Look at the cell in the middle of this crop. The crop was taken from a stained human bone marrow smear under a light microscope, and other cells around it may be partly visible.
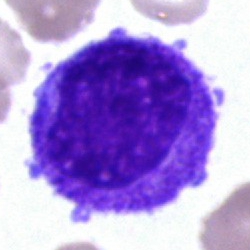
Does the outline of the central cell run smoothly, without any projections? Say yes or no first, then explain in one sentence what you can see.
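No. Small knob-like blebs project from the cell surface all around its edge.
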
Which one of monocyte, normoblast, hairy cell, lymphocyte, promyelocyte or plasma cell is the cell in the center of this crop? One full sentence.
The cell in the exact centre of the crop is a promyelocyte.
